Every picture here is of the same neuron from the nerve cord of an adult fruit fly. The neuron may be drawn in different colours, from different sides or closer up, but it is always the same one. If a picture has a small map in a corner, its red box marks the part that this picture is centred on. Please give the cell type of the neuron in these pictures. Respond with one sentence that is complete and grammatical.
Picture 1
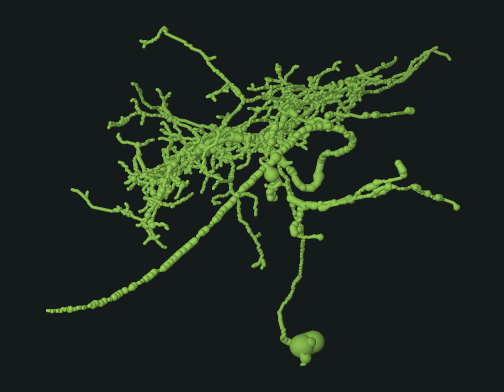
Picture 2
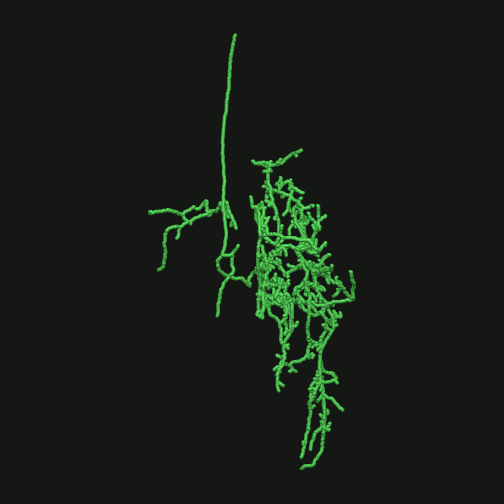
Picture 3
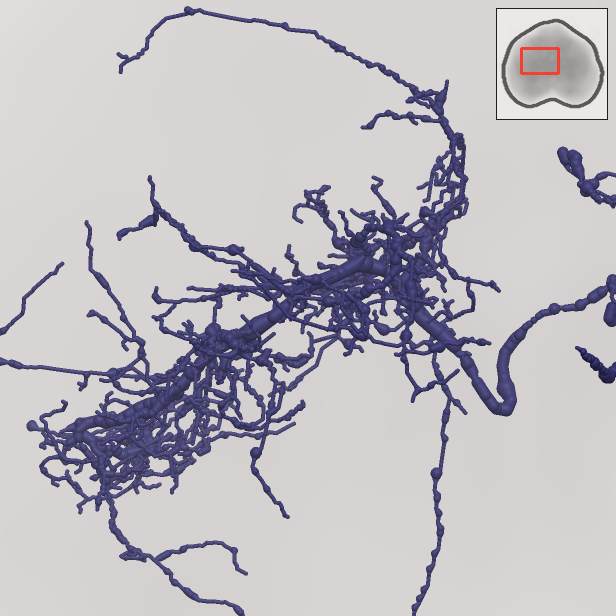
Classified by cell type, this neuron is AN06B026.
